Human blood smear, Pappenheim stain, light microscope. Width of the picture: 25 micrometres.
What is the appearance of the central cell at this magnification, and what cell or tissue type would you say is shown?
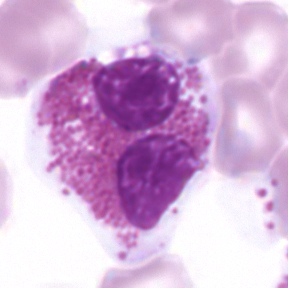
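The cytoplasm is densely packed with coarse, round granules, which lie around the nuclear lobes without hiding them. Neither lobe shows a visible nucleolus. The cell outline is irregular rather than smoothly round. The cell is an eosinophil.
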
